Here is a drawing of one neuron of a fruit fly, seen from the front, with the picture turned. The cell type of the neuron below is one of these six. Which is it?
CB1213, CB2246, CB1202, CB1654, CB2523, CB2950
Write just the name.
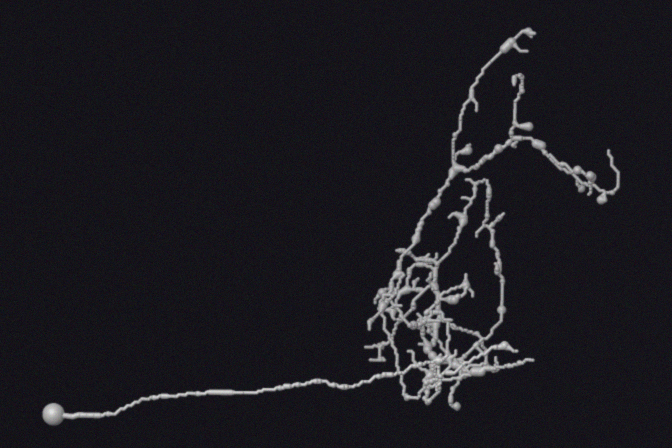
CB1654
